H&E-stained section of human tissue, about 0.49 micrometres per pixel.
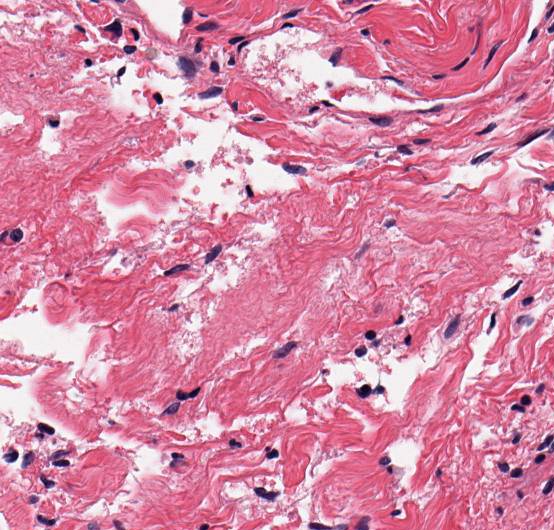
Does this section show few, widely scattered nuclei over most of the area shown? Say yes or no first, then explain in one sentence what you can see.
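Yes. Nuclei are sparse and widely scattered compared with the amount of collagen.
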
